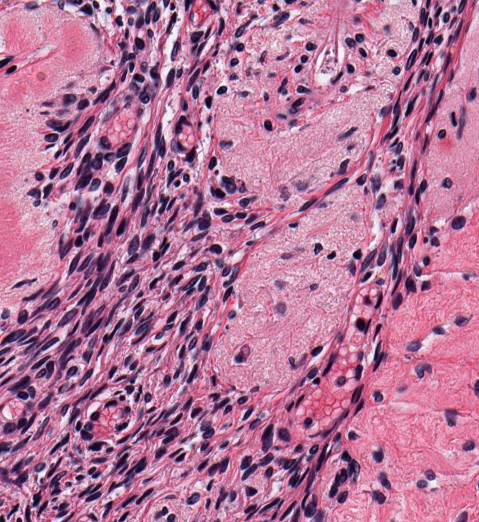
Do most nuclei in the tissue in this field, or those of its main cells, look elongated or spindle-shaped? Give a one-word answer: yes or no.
Yes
